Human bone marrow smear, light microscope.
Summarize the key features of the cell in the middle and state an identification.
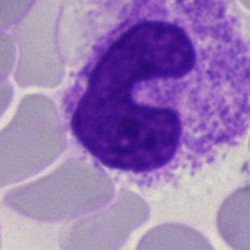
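The nucleus is bent into a C shape, its notch opening to the right. Its chromatin is dense and stains dark purple. No nucleoli are visible. The cytoplasm contains no vacuoles. This is a band neutrophil.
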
